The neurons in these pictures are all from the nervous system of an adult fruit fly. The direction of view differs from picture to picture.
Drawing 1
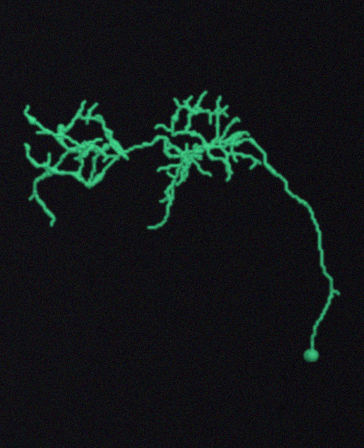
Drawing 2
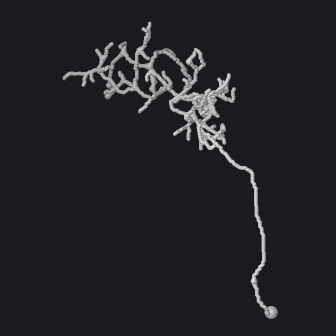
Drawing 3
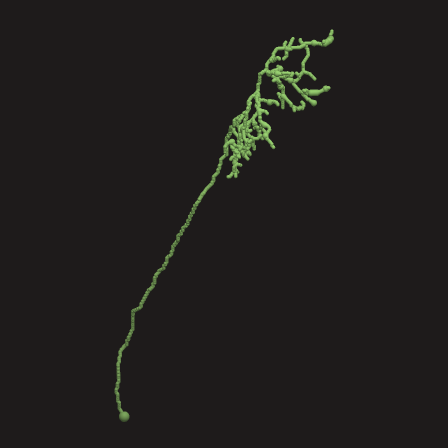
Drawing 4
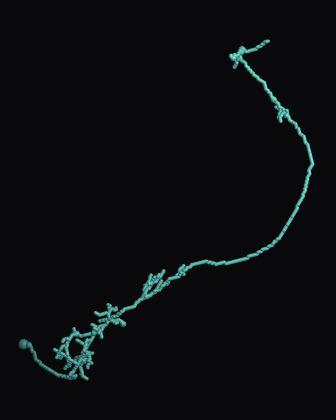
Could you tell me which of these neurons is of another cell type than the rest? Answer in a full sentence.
The neuron in drawing 4 is of another cell type than the rest.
